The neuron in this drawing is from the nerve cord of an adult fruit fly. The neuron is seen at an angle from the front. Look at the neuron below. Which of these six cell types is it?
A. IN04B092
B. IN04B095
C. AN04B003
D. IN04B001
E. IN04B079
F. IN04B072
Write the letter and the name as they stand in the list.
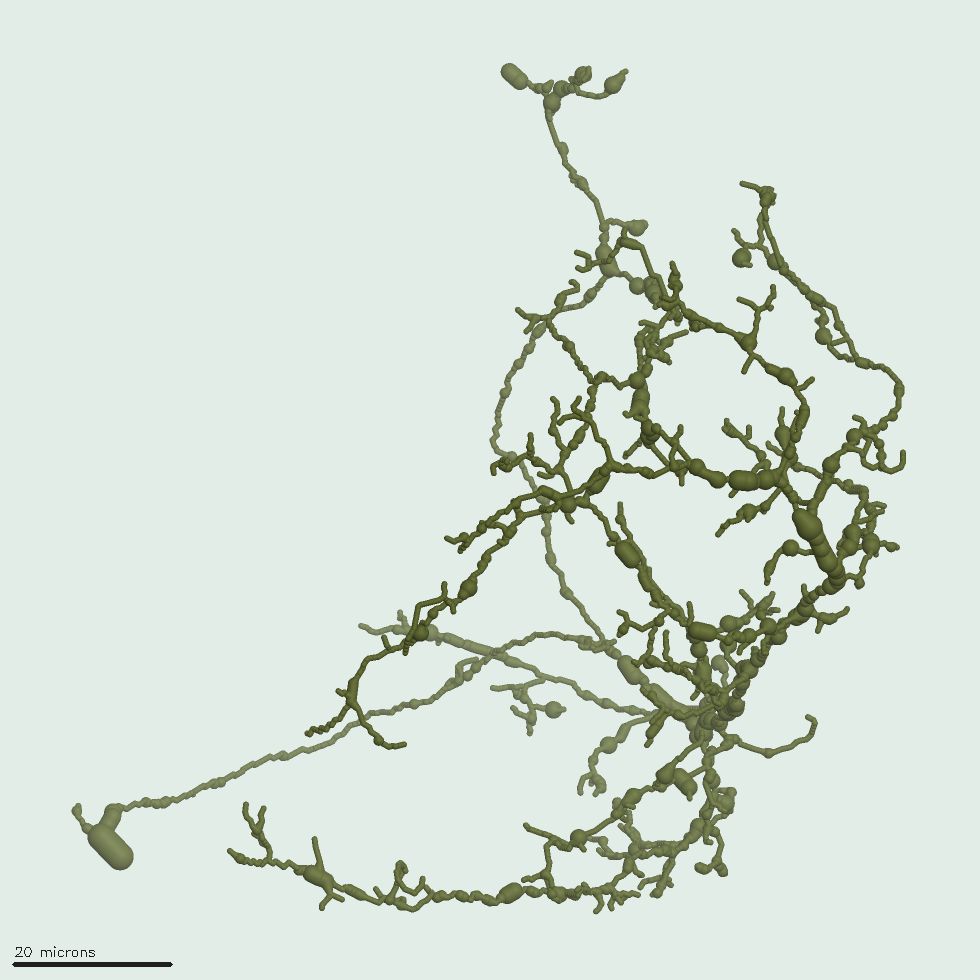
F. IN04B072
